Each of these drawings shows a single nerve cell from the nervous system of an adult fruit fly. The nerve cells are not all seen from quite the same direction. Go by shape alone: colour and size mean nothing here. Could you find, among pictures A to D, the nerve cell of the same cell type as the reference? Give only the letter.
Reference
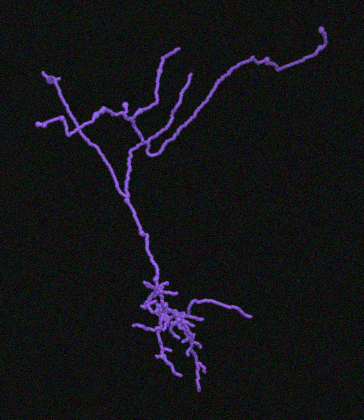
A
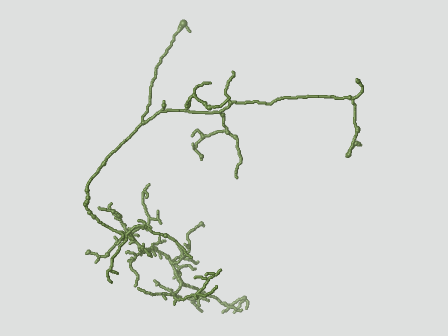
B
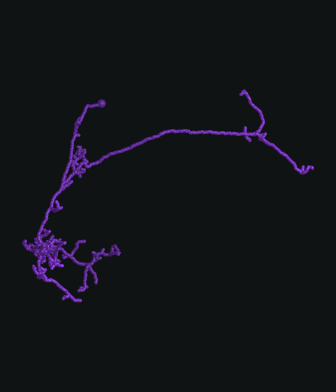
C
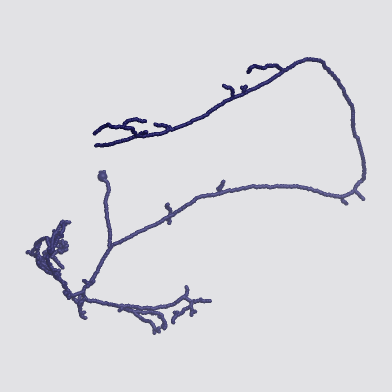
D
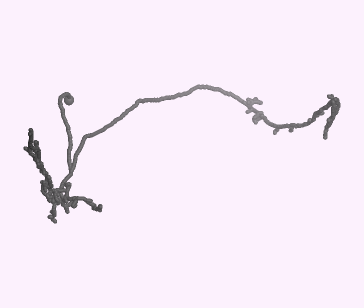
A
